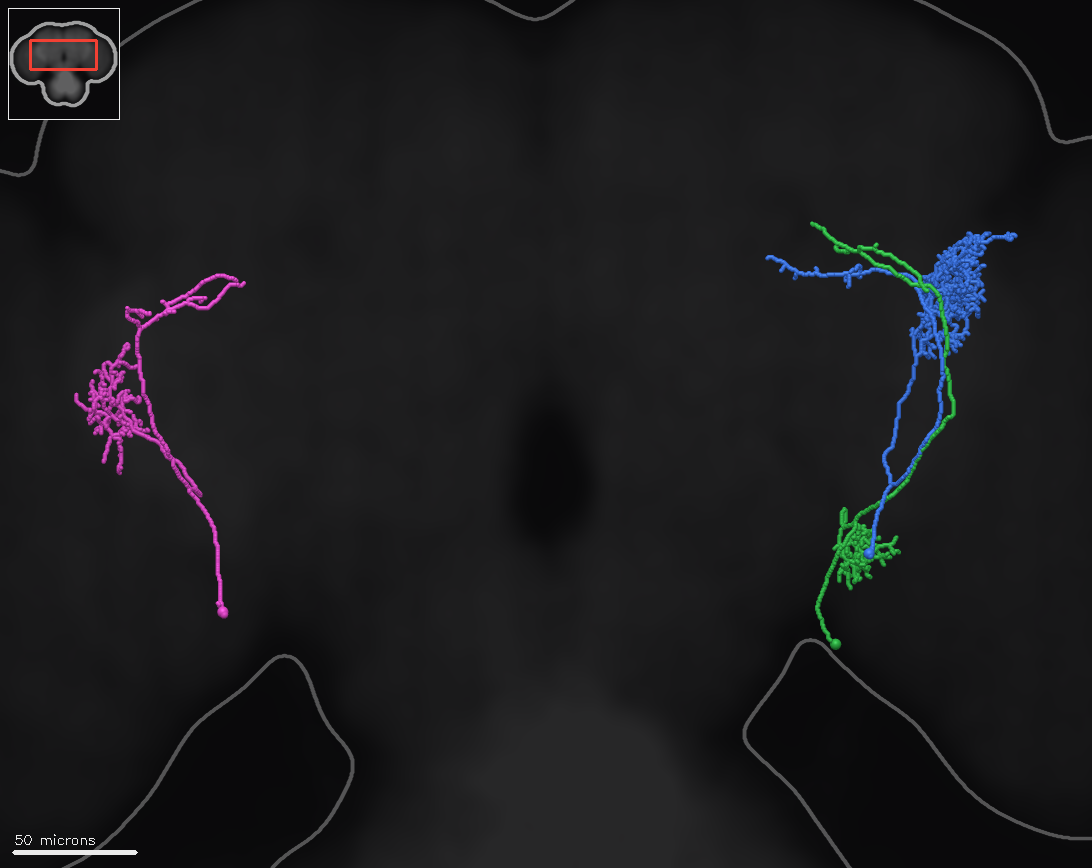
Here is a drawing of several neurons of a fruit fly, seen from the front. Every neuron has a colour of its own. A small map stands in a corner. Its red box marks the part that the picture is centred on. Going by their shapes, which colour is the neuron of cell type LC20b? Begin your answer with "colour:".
colour: blue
